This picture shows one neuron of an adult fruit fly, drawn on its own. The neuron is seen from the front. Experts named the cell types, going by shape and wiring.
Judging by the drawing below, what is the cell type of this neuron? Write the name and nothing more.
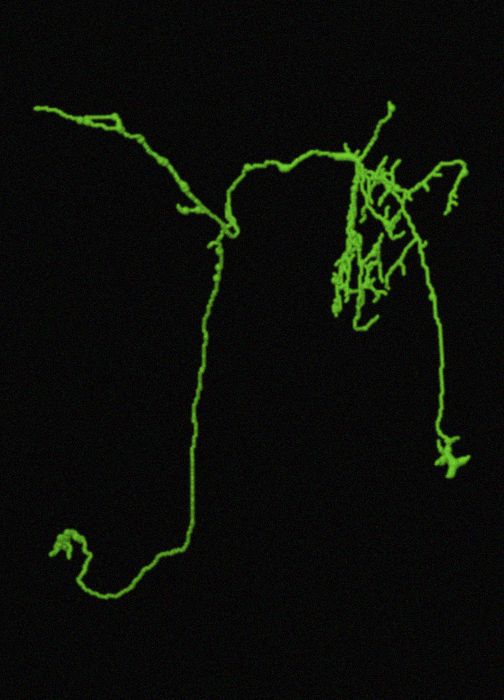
DNge179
